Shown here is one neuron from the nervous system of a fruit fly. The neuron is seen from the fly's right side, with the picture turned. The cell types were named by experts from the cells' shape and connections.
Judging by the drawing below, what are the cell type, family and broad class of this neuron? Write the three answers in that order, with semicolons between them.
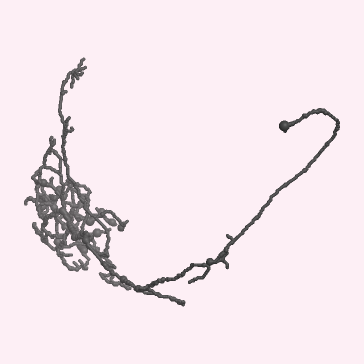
CB4087; hemilineage LHa3; central-brain intrinsic neuron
